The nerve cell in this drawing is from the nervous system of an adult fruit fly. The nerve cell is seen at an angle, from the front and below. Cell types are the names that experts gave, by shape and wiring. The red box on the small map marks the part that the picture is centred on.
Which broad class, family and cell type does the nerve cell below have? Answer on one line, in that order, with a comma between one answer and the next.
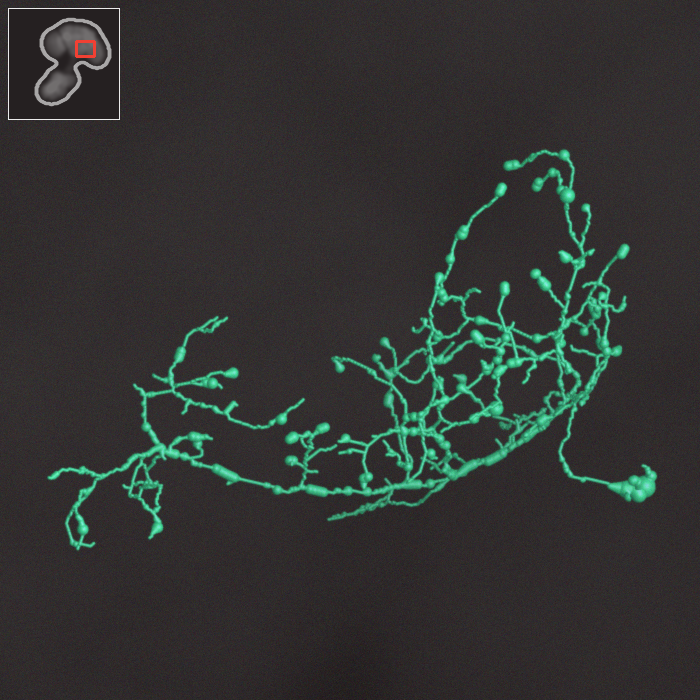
central-brain intrinsic neuron, hemilineage WEDa1, SAD117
